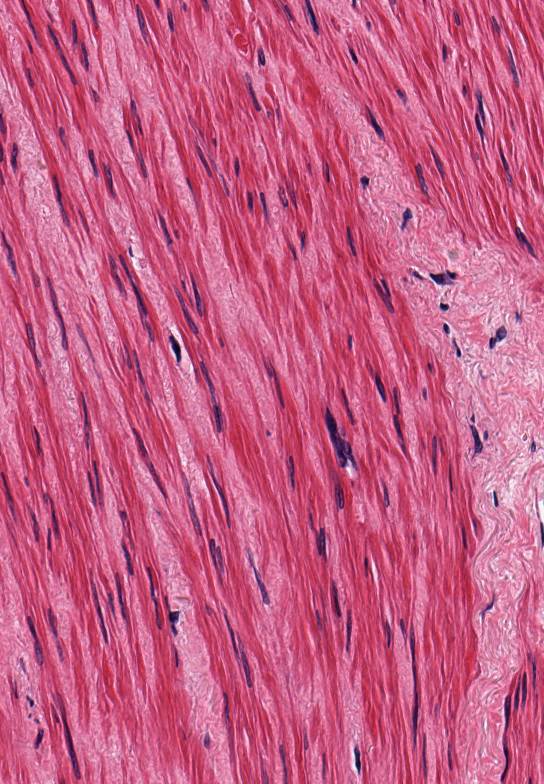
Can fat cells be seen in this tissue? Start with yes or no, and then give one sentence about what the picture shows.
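No. No fat cells are present in the field.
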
